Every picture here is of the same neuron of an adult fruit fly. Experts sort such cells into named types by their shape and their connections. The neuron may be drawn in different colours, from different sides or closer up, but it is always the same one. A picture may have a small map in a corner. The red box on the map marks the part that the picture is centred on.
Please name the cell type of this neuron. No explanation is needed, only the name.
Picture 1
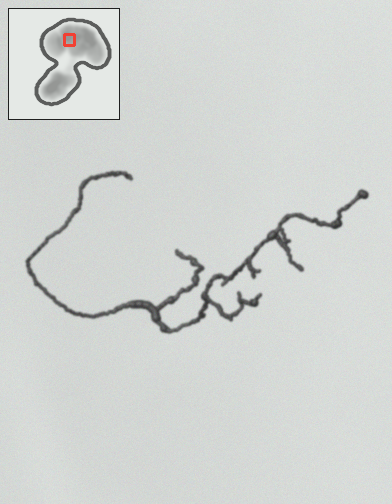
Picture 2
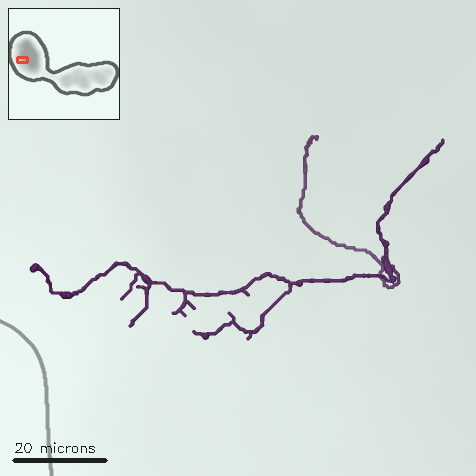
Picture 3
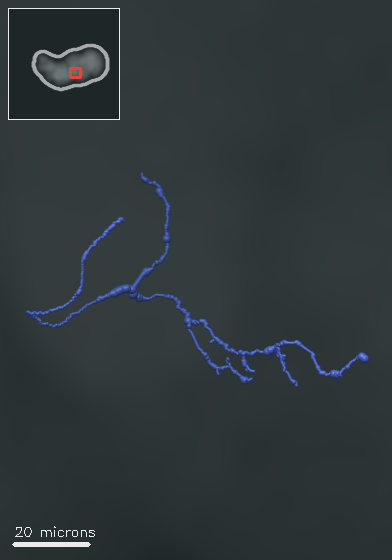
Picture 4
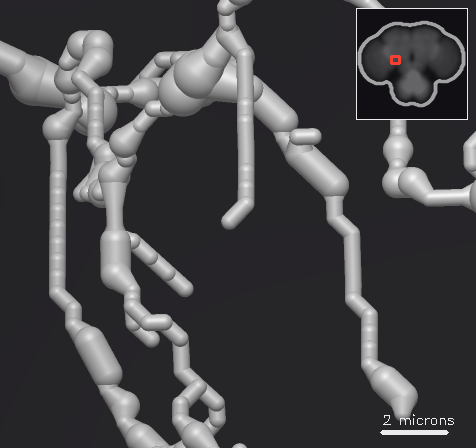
CB1638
